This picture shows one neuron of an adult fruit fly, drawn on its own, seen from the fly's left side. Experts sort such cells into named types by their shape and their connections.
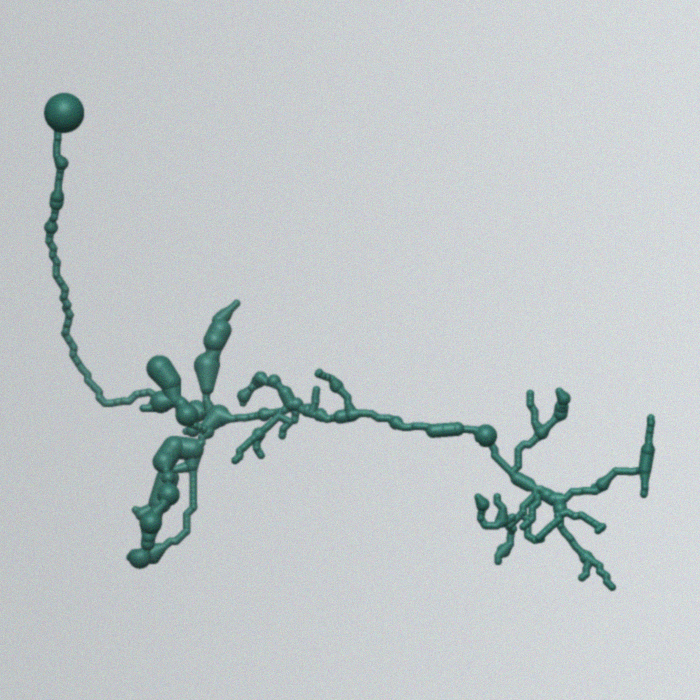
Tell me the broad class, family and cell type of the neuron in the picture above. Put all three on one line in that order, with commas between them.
optic-lobe intrinsic neuron, Mi, Mi13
